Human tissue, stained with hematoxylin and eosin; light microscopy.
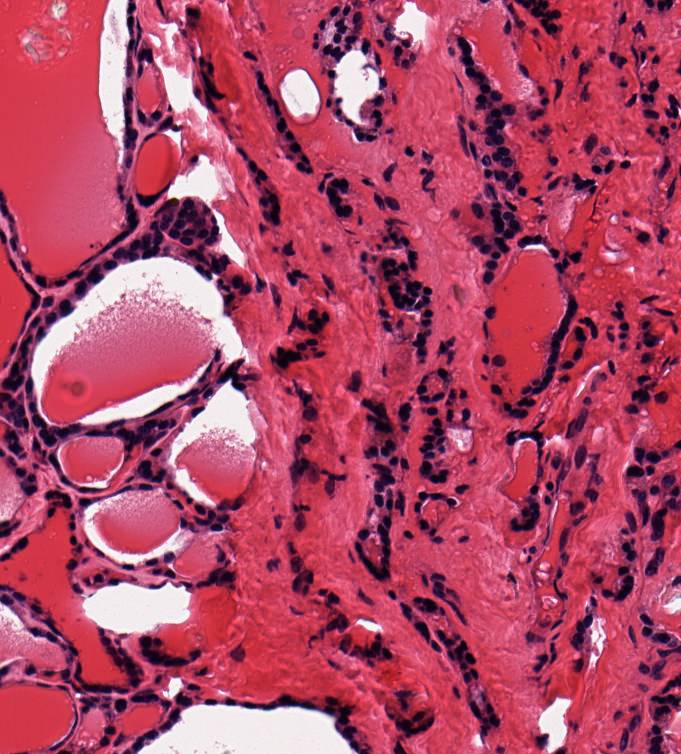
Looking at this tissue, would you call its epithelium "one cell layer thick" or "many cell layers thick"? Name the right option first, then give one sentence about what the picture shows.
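One cell layer thick. The follicles on the left are lined by a single layer of flattened to low cuboidal cells with dark nuclei.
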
